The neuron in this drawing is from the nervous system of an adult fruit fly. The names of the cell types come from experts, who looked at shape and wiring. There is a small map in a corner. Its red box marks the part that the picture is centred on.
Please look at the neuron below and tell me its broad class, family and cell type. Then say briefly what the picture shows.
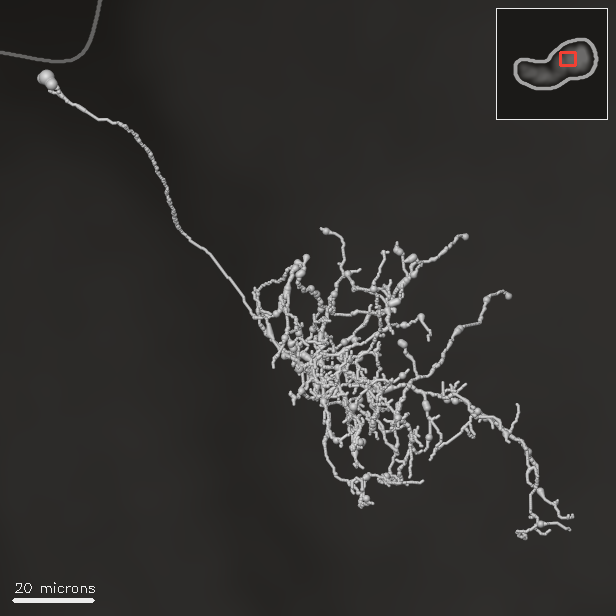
This is a central-brain intrinsic neuron. The family is hemilineage VPNp&v1_posterior. Its cell type is PVLP108. Its cell body lies at the upper left of the picture. By the scale bar it is about 140 microns wide in this view. Dozens of branch ends can be seen.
